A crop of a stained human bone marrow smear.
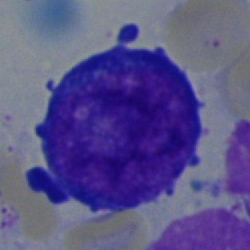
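Proerythroblast with a round outline and small rounded blebs bulging from the surface at several points. The largest bleb lies at the lower left of the cell. No distinct granules are seen in the cytoplasm.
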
